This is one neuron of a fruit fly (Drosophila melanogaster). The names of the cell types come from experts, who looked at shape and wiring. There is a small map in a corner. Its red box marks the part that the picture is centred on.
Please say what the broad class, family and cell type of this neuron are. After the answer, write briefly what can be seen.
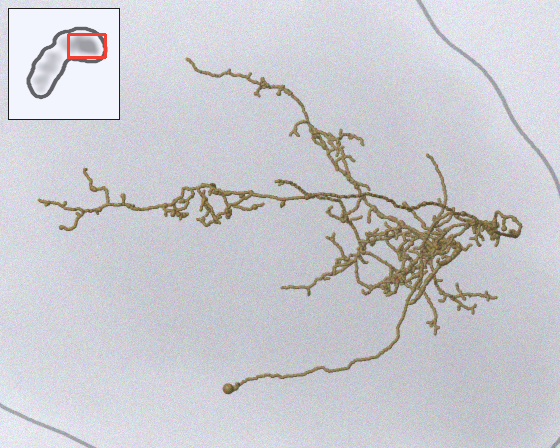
This is a central-brain intrinsic neuron. The family is hemilineage DM4_dorsal. It is of cell type pC1_2a. Its cell body lies at the bottom of the picture. The picture shows dozens of branch ends.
